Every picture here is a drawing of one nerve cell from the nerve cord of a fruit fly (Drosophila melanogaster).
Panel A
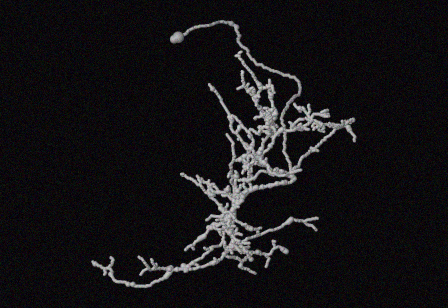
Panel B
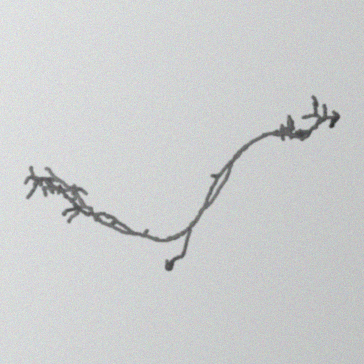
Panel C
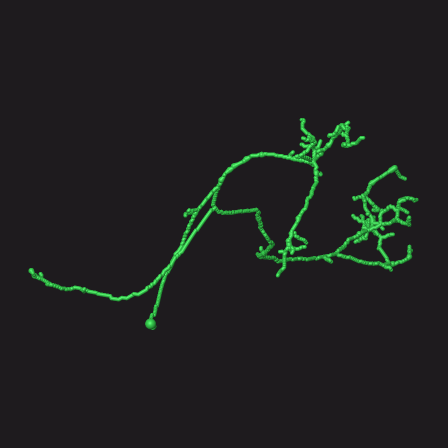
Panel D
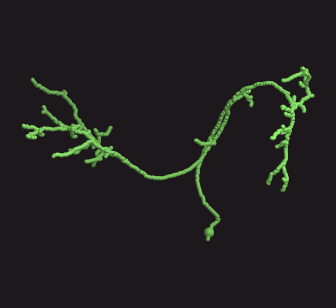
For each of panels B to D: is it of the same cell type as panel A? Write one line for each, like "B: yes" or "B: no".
B: no
C: no
D: no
